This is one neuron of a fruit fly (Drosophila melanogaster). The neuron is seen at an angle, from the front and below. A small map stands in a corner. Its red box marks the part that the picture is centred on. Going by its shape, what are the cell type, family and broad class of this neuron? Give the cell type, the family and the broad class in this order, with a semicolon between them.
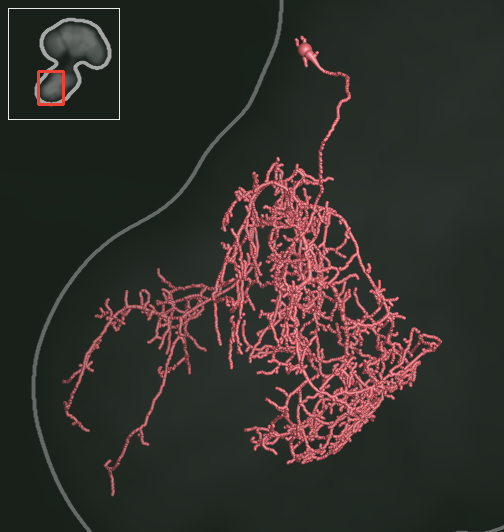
IN17A007; hemilineage 17A; nerve-cord intrinsic neuron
